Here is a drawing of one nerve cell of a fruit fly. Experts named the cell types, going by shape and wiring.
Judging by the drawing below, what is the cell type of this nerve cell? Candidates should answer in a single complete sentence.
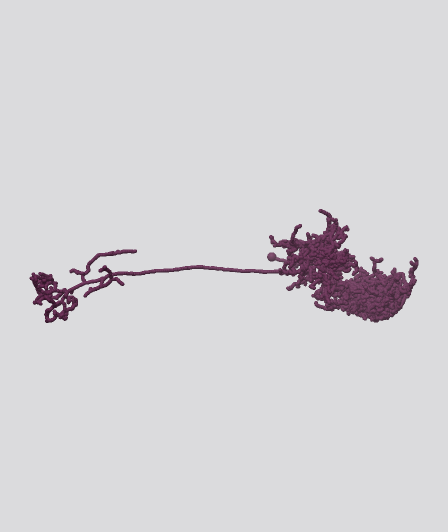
To the cell type PVLP120 belongs this nerve cell.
